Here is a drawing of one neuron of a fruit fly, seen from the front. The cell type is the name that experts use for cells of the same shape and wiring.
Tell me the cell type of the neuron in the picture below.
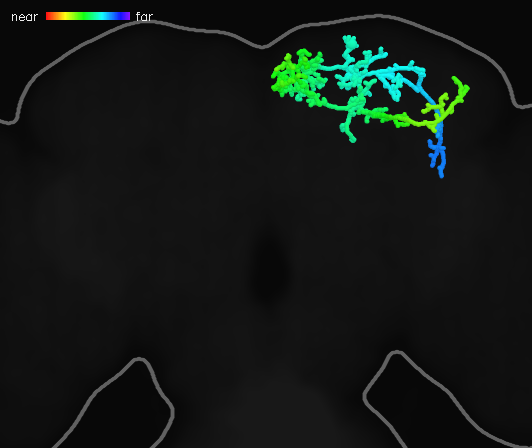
SMP530_a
